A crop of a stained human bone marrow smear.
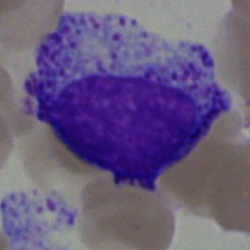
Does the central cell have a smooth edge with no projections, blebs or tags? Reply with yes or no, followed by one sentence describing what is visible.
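No. The cell outline is irregular and bumpy.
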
